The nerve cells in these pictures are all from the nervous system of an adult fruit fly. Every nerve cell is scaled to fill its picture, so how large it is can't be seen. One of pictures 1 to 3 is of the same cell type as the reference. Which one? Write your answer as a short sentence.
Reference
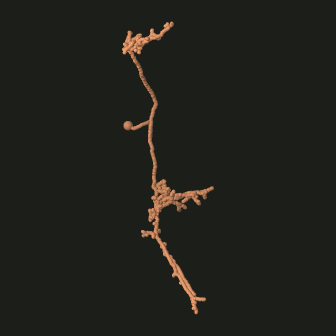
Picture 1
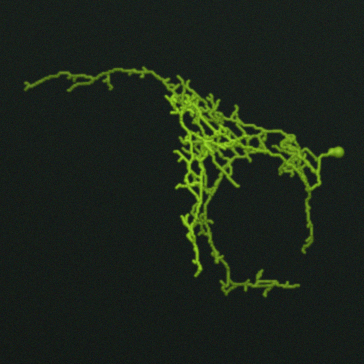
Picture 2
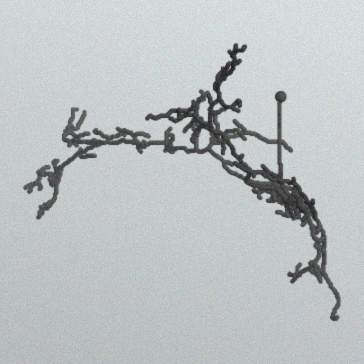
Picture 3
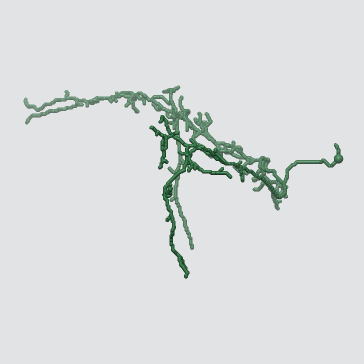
Picture 3 is of the same cell type.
